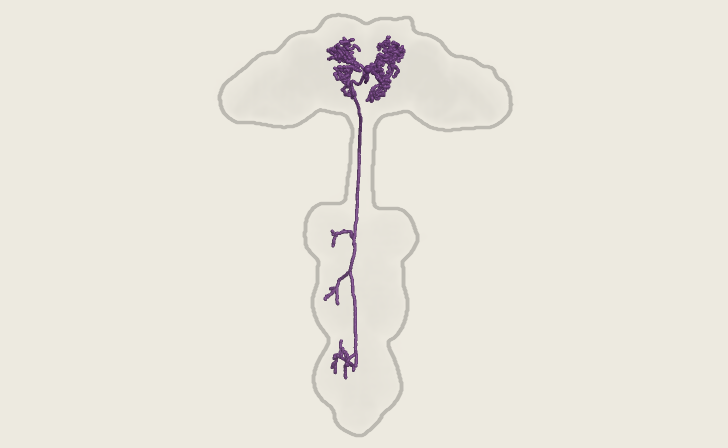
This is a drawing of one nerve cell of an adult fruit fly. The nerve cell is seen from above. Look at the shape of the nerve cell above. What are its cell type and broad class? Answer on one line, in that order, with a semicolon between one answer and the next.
MDN; descending neuron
